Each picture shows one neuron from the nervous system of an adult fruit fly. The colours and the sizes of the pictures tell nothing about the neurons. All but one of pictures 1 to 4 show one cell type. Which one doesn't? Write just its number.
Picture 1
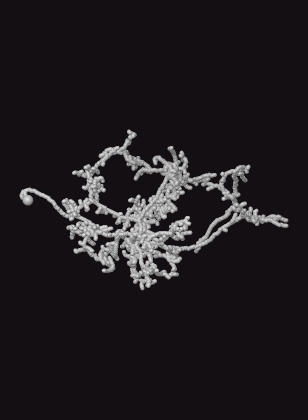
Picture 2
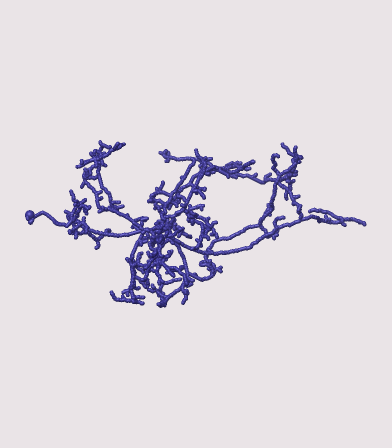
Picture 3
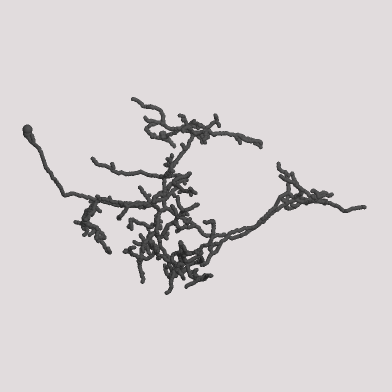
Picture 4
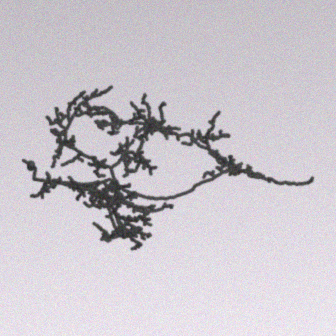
3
